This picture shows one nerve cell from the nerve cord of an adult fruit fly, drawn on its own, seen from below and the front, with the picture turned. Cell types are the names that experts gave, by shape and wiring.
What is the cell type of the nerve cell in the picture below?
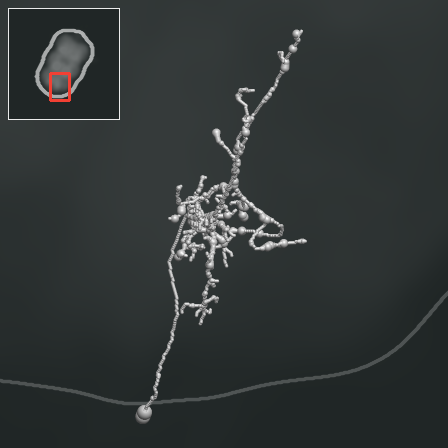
IN20A.22A079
